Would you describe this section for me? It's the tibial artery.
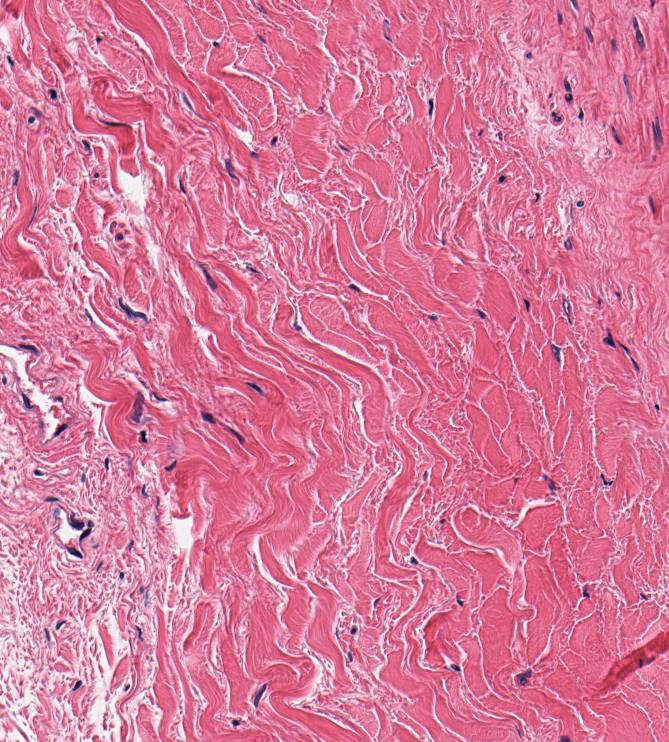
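Working through the field in order: the collagen bundles through the centre follow a wavy, crimped course. Cells are sparse, appearing as scattered small, dark, elongated fibroblast nuclei between the bundles. Towards the lower left, the fibres are finer and more loosely arranged than anywhere else in the field. Epithelium is absent throughout.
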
